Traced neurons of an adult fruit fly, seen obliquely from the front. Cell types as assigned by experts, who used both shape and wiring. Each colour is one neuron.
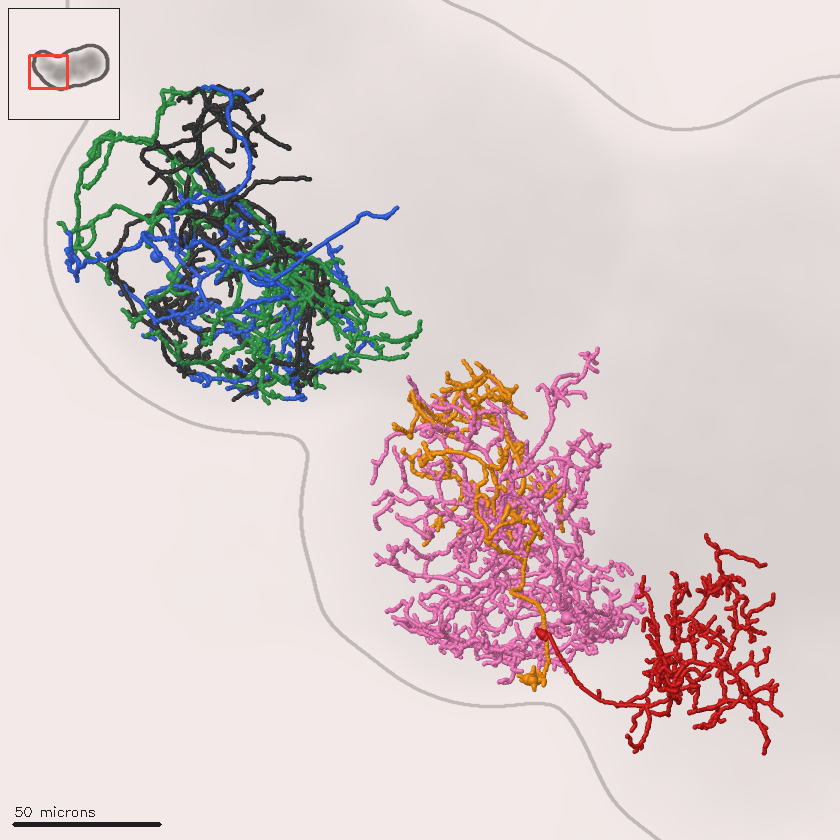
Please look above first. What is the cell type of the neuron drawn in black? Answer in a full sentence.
The cell type is IN04B080.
